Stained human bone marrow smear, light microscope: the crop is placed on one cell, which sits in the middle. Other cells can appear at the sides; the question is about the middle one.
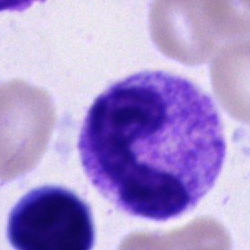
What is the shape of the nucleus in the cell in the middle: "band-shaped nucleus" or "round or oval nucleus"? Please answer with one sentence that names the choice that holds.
The nucleus takes the form of a curved band with no separate lobes.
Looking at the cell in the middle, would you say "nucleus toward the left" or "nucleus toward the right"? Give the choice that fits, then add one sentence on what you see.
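Nucleus toward the left. The nuclear band runs along the left and lower side of the cell.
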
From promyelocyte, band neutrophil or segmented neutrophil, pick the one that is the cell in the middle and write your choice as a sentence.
The cell positioned in the middle of the field is a band neutrophil.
